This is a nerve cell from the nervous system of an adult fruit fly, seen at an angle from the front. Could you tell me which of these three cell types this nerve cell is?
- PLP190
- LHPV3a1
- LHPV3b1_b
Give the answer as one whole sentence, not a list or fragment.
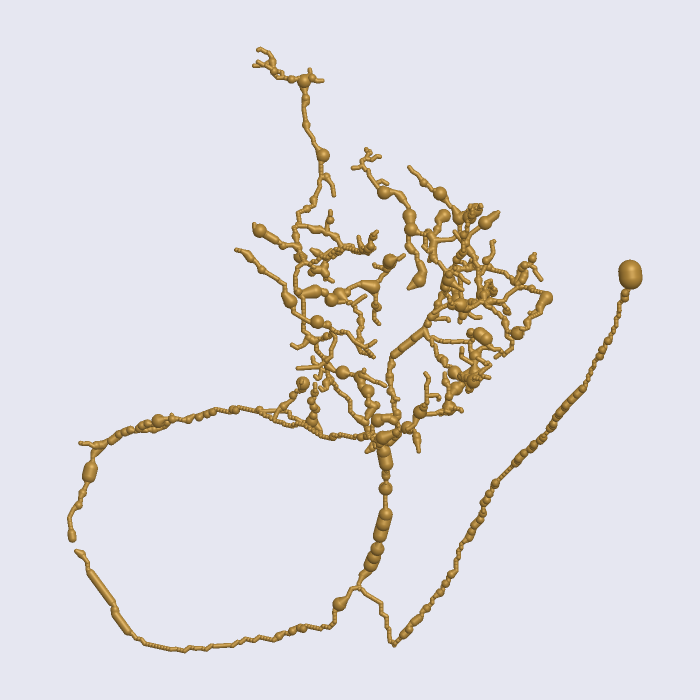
This nerve cell carries the cell type designation LHPV3b1_b.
